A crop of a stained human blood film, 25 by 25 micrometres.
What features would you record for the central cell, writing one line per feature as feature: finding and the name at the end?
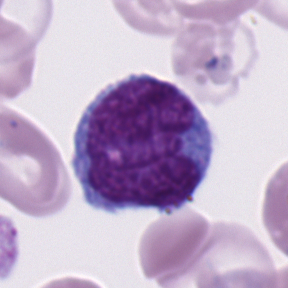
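Outline: roughly round, as far as I can tell.
Nucleus: a notch cuts into its right side.
Nuclear surface: folds and creases all across it.
Nuclear size: about 11 micrometres across.
Nuclear share: about 80% of the cell's area.
Cytoplasm: a thin rim, widest beside the notch on the right.
Name: monocyte.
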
